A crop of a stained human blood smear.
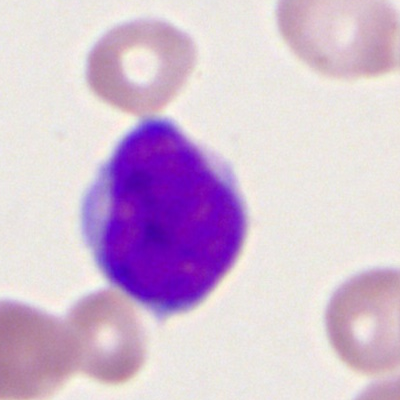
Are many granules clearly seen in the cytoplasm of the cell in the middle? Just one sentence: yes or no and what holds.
No, no granules can be seen in the cytoplasm of this cell.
